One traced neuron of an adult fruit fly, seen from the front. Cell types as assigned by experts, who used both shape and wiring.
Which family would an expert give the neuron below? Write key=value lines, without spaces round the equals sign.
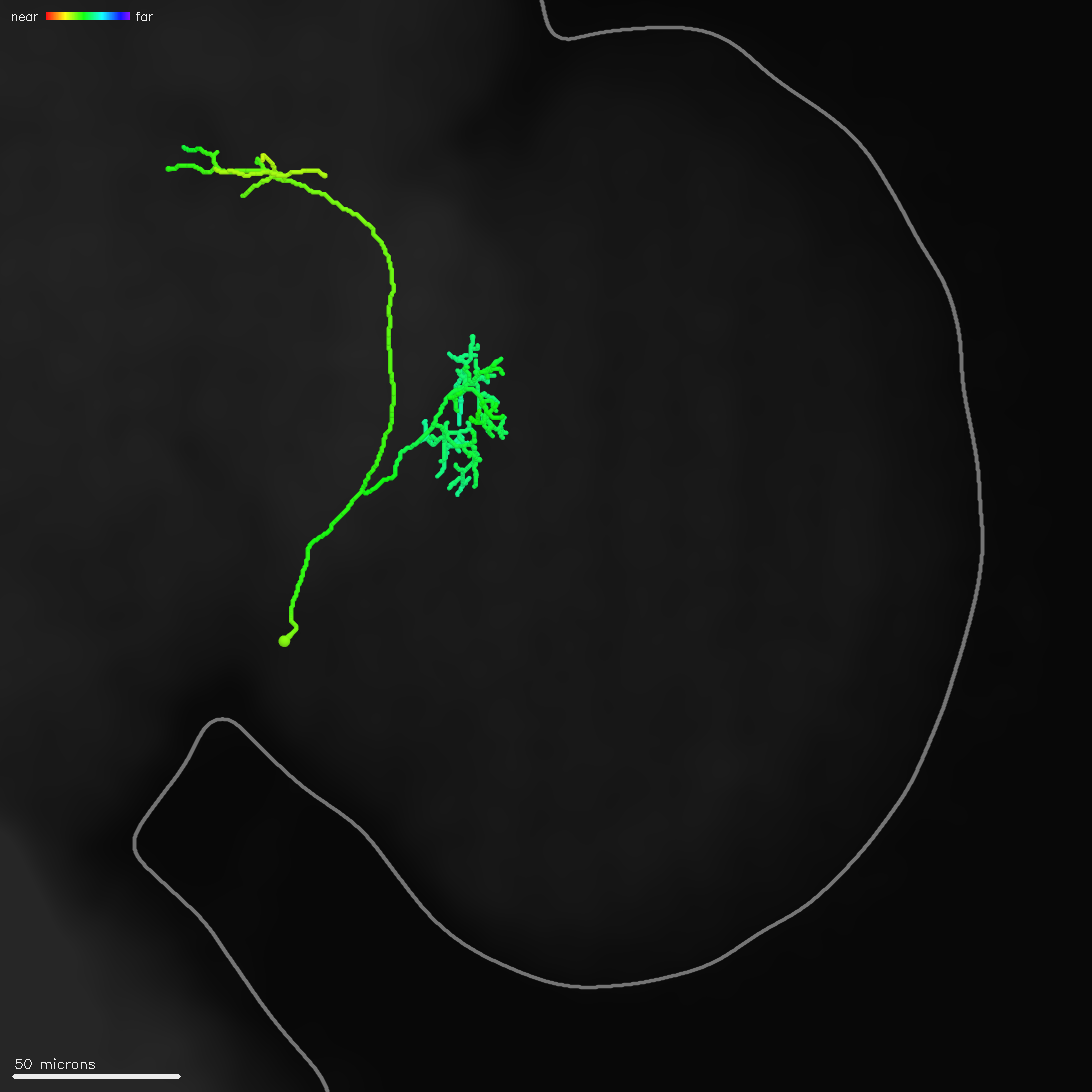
family=LoVP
